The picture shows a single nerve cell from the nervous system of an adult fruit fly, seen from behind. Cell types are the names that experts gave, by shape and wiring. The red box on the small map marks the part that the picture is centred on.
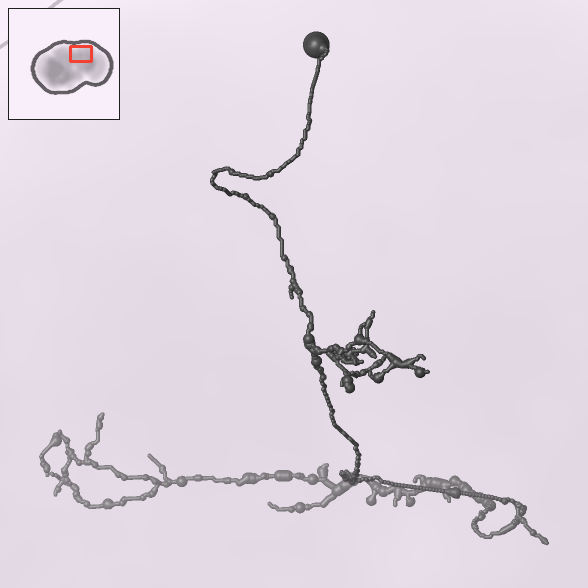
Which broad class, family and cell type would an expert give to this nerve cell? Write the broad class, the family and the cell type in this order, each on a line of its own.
central-brain intrinsic neuron
class Kenyon Cell
KCg-d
